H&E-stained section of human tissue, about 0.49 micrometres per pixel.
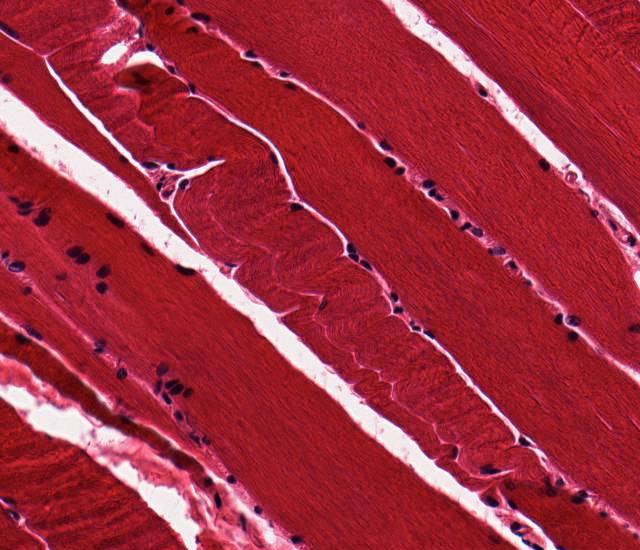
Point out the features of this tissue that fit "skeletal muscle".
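This is skeletal muscle.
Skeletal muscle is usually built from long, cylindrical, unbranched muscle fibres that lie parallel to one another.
That matches the long, parallel fibres crossing this field diagonally, from upper left to lower right. The fibre nuclei are dark and flattened, and they lie at the edges of the fibres rather than in their centres. The cytoplasm of the fibres stains a deep, intense red with eosin. The fibre running through the centre of the field has a wavy, folded outline, and its contents are wavy and folded as well.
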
